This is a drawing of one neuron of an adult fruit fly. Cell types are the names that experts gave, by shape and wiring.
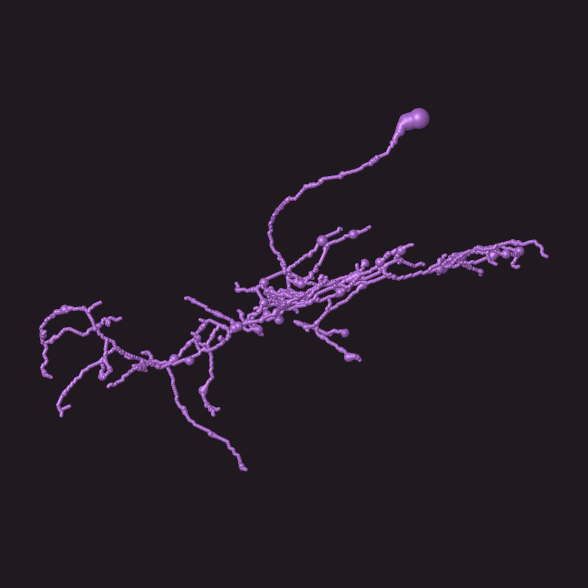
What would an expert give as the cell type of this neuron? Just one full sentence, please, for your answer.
To this neuron applies the cell type name GNG372.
